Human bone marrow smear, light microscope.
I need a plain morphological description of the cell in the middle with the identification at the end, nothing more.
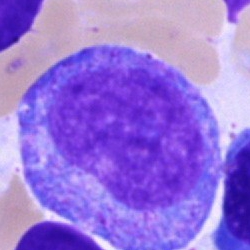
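Taking outline, chromatin and cytoplasm in turn: the outline is round and smooth; the nuclear chromatin is fine and evenly stippled rather than coarsely clumped; the cytoplasm stains blue, with no clear vacuoles seen. This is a promyelocyte.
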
